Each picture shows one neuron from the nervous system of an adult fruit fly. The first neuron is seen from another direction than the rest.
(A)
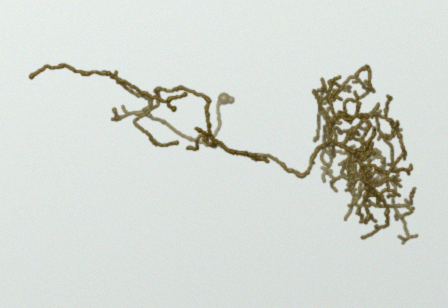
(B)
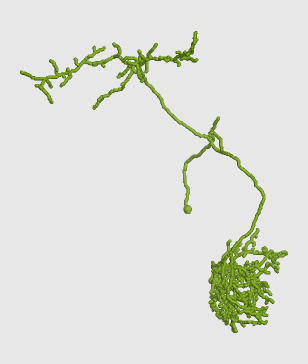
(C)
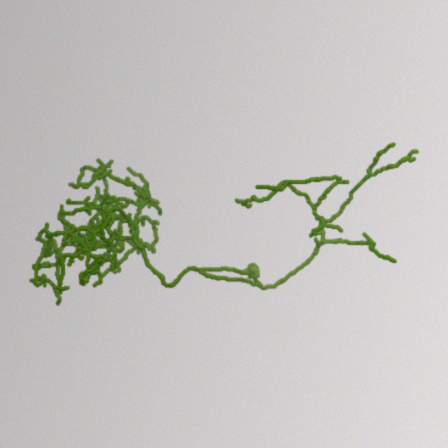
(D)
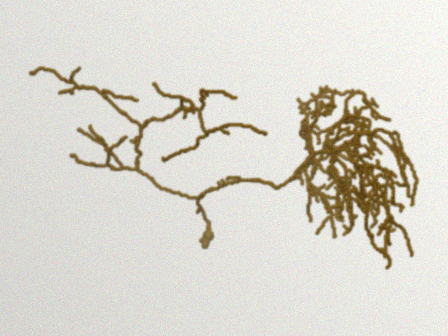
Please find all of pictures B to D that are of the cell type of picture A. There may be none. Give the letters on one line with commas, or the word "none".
C, D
